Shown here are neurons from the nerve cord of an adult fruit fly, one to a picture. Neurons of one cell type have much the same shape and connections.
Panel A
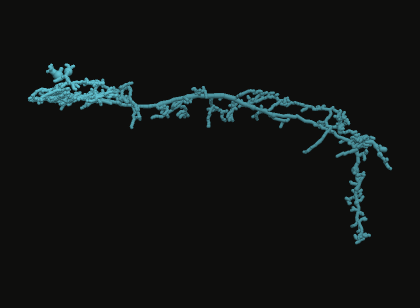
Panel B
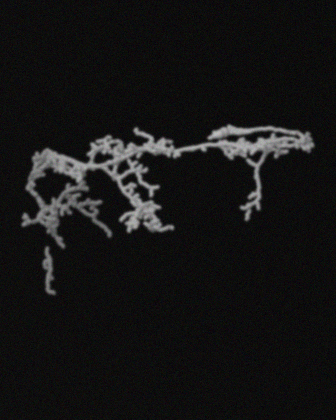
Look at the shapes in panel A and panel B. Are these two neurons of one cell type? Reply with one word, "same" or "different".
different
